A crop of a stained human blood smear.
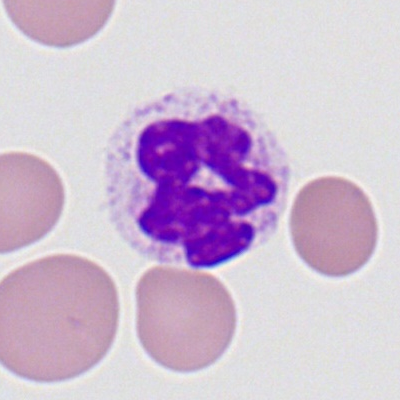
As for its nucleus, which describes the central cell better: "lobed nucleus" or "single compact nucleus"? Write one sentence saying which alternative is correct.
In this cell, the nucleus is divided into separate lobes.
